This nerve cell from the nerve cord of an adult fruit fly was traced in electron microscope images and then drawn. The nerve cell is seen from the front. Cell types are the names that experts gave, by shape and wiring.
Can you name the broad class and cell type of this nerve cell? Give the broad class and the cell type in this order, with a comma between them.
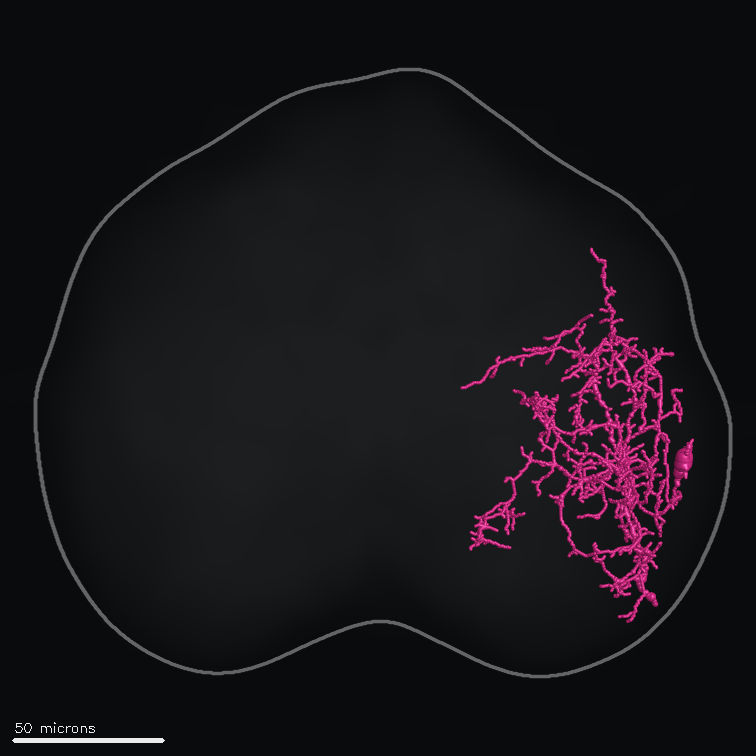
motor neuron of the nerve cord, Sternal adductor MN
